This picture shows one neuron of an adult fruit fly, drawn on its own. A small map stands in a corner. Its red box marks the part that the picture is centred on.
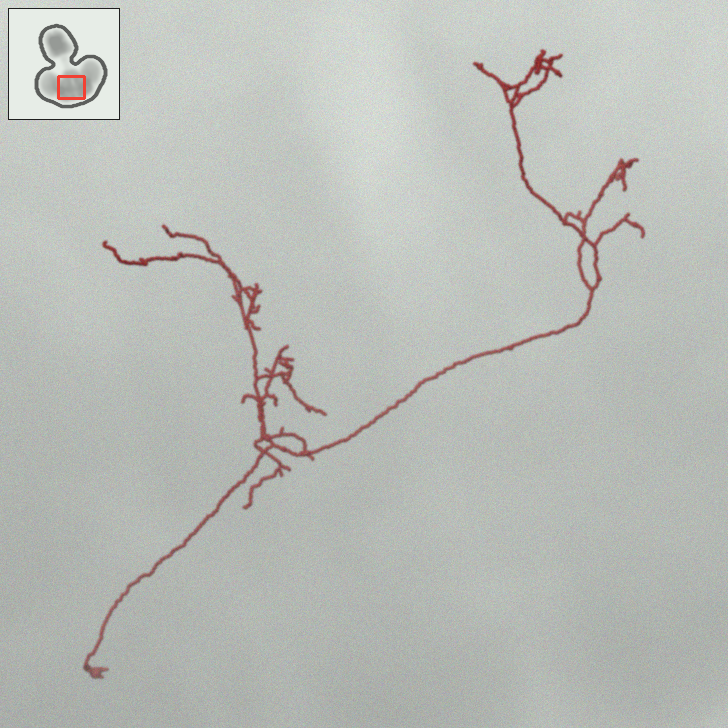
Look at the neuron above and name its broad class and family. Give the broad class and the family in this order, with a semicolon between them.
central-brain intrinsic neuron; hemilineage AOTUv3_ventral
